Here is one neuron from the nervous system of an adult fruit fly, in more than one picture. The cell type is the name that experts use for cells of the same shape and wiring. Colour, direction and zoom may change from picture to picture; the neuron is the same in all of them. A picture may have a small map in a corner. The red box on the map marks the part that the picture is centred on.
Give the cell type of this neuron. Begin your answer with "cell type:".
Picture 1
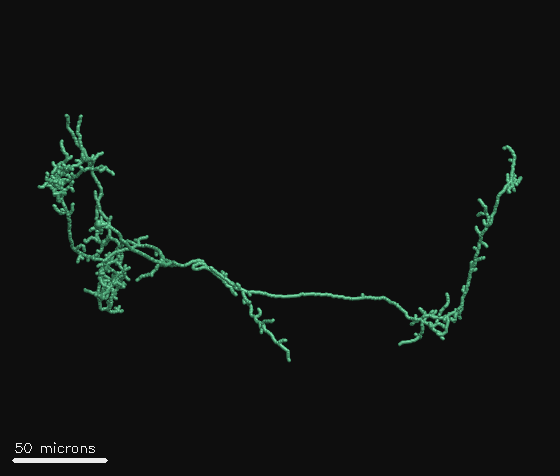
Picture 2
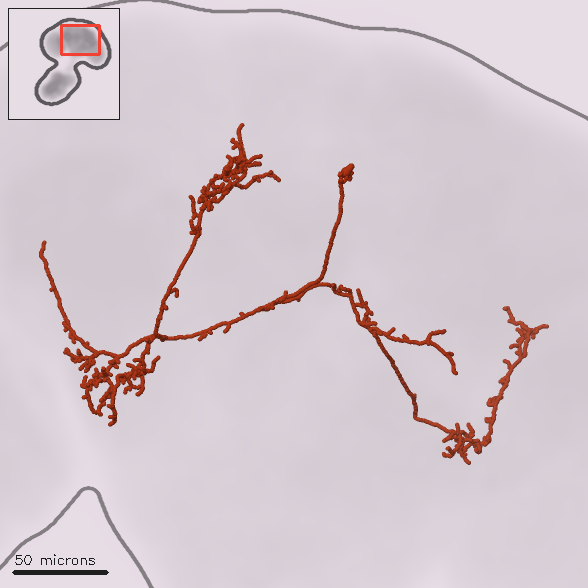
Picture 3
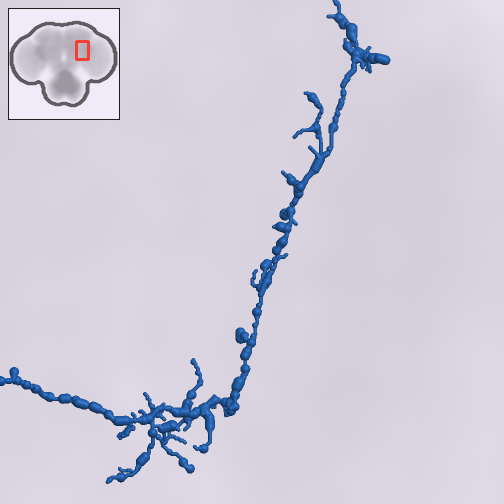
cell type: WED081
